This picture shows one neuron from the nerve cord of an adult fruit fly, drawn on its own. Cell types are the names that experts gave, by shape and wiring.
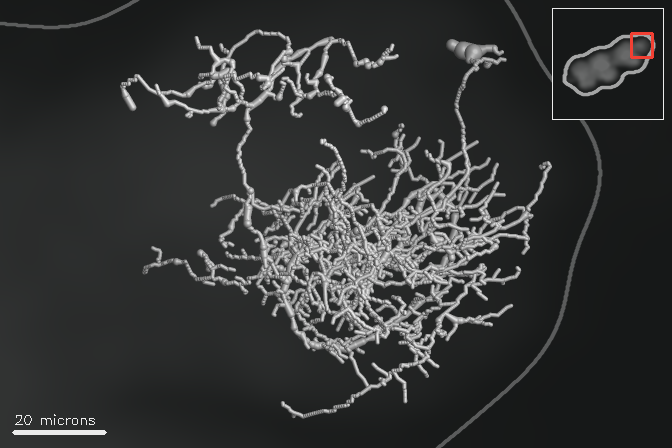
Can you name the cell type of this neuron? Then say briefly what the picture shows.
It is of cell type INXXX228. This is a nerve-cord intrinsic neuron. By the scale bar it is about 95 microns wide in this view. More than a hundred branch ends can be seen.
